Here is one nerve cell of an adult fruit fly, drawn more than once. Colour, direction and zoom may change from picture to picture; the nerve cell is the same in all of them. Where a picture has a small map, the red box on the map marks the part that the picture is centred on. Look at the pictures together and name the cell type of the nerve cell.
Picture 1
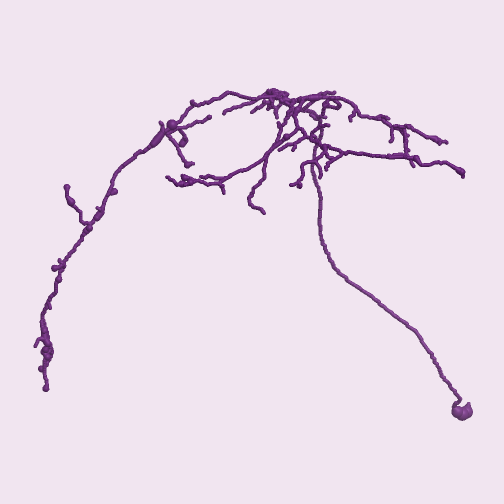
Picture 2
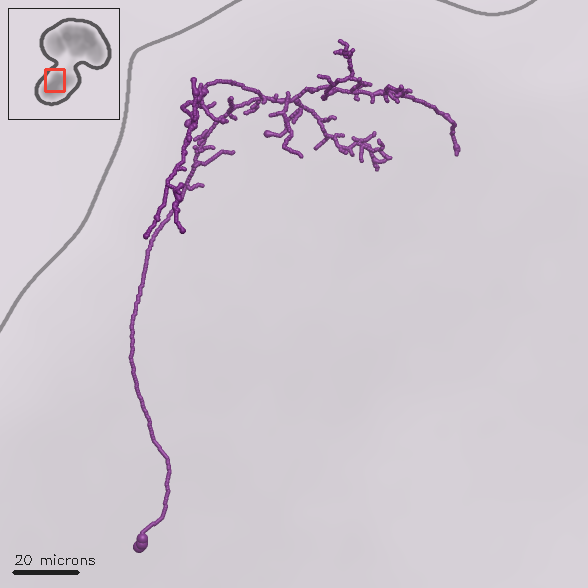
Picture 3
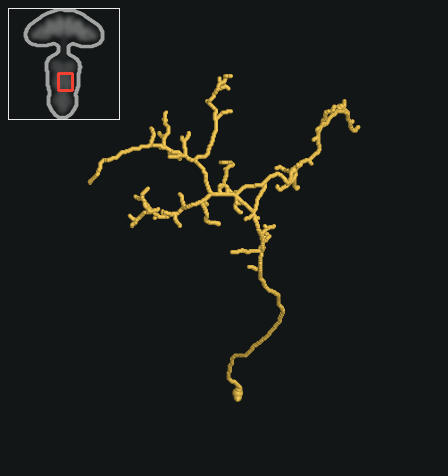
IN03B071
